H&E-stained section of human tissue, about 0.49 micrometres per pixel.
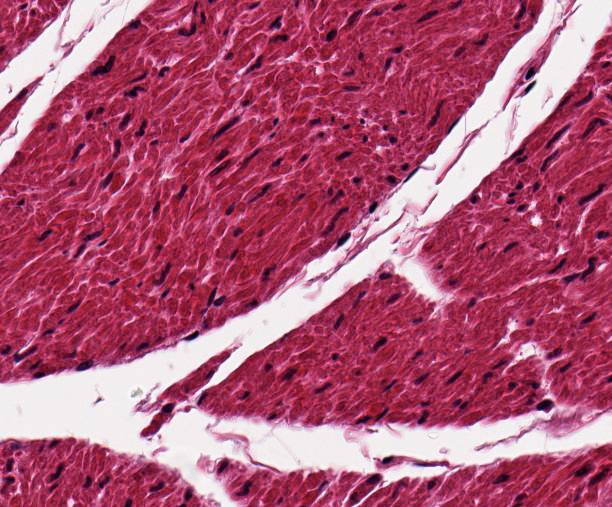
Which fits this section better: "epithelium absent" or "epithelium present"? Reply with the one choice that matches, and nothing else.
Epithelium absent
